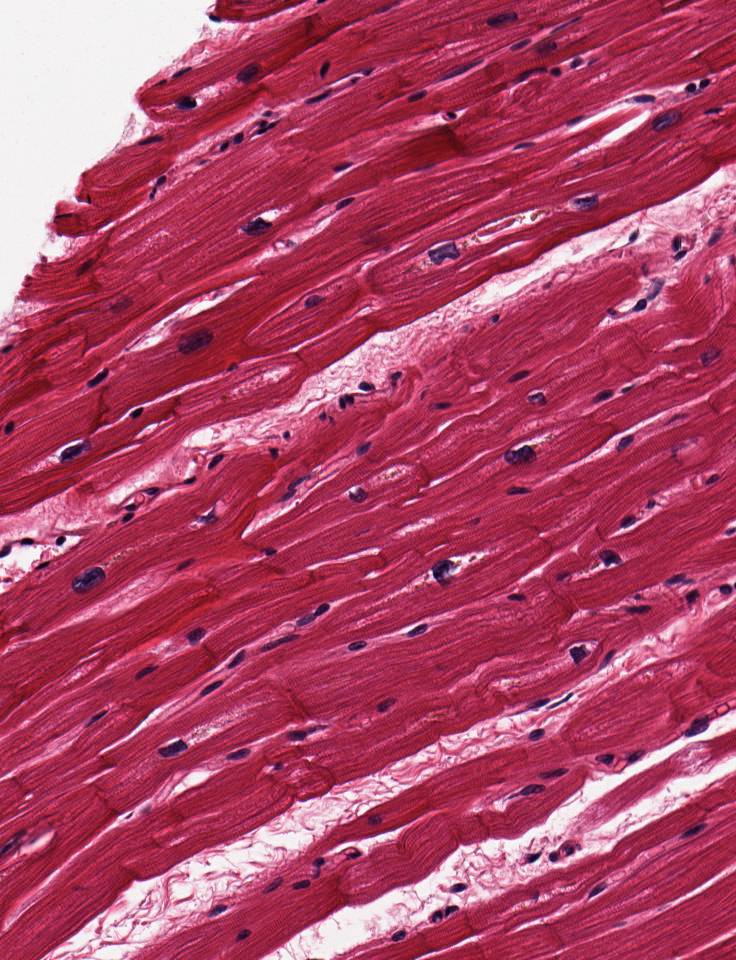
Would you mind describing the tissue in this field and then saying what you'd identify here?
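First, long pink muscle fibres fill the field, running from lower left to upper right. Second, their cytoplasm shows fine cross-striations. Third, pale zones at the ends of many muscle nuclei hold fine golden-brown granules. Fourth, smaller darker elongated nuclei occupy narrow spaces between fibres. Name: left ventricle of the heart.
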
